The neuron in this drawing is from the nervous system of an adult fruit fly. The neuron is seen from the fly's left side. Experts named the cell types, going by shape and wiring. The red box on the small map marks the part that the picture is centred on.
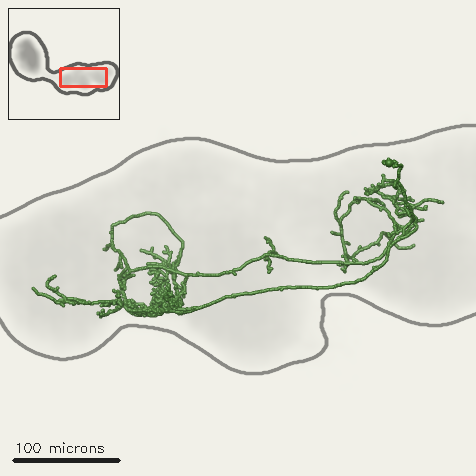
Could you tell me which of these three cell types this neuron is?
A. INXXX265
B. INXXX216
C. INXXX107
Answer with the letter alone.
B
